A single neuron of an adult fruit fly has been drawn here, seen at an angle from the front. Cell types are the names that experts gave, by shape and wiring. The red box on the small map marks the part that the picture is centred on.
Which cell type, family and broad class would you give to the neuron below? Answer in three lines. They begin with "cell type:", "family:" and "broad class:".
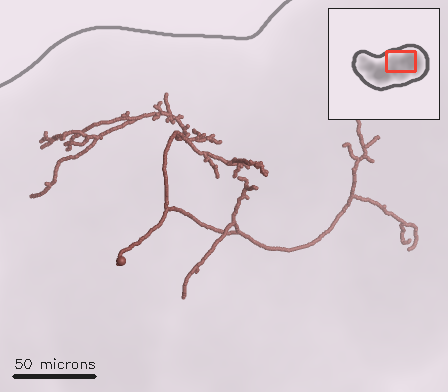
cell type: CB2550
family: hemilineage AOTUv4_dorsal
broad class: central-brain intrinsic neuron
